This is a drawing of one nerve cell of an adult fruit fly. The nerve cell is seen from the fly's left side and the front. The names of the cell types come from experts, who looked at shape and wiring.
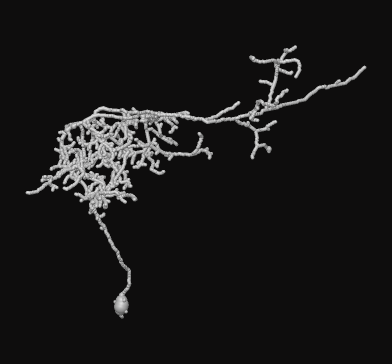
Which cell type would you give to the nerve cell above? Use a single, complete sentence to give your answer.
This nerve cell is categorized as cell type IN06A024.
